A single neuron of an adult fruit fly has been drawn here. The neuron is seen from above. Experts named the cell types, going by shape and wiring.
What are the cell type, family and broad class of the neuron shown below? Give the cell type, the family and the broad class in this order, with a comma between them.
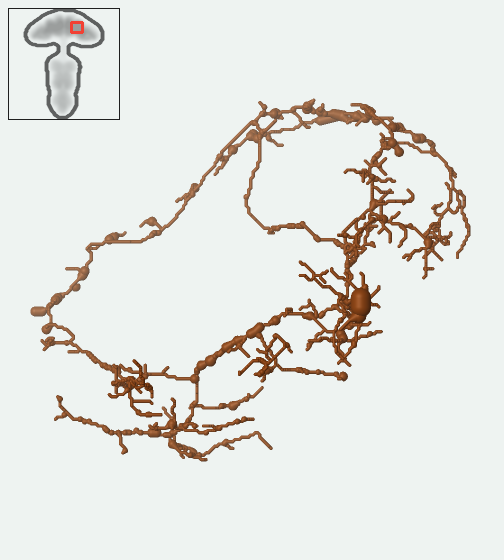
SLP310, hemilineage SLPad1_anterior, central-brain intrinsic neuron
